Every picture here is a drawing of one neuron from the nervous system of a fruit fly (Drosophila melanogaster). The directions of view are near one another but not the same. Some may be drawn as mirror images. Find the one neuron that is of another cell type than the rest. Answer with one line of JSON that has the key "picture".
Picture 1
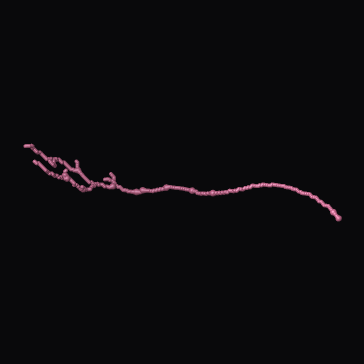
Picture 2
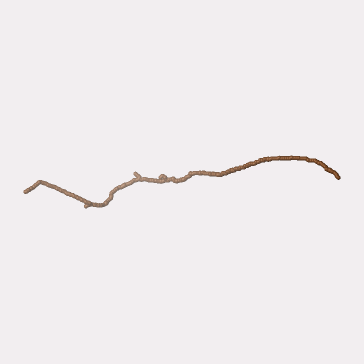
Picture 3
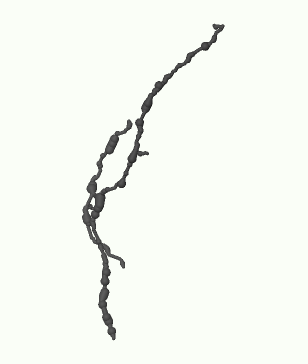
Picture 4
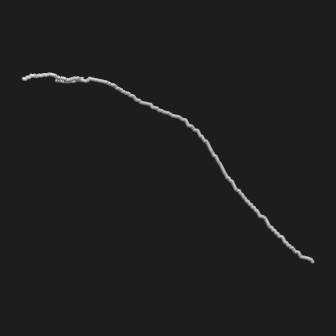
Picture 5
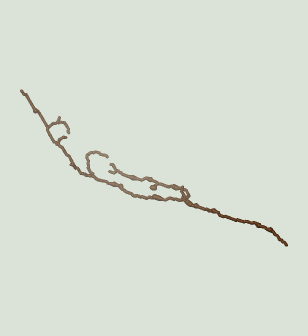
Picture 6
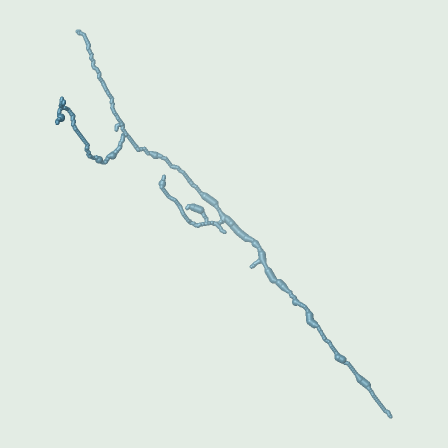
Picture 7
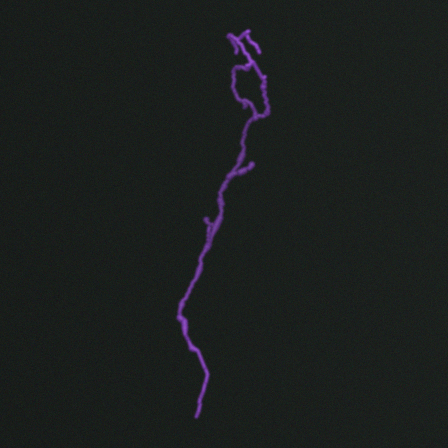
{"picture": 3}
